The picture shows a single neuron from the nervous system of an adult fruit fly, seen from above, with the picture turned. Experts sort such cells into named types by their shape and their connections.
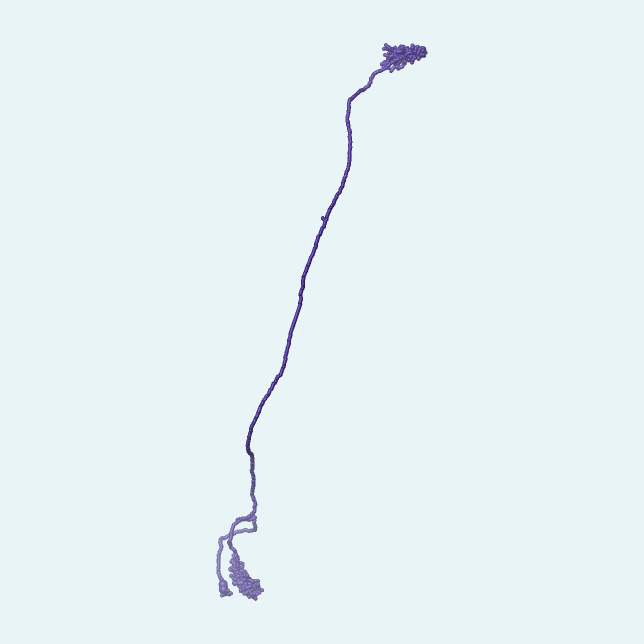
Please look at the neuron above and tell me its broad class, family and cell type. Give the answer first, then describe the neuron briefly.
Its broad class is central-brain intrinsic neuron. The family is TuTuB. The cell type is TuTuB_b. In this view it is more than twice as tall as it is wide.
